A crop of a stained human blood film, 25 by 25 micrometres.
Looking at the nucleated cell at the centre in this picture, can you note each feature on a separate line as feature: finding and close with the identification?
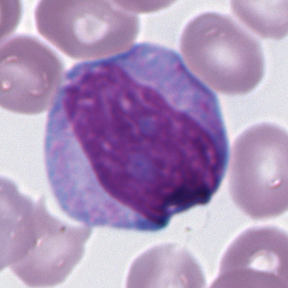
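Outline: smooth, but see how it is somewhat angular rather than evenly round
Nucleus: elongated, lying obliquely from upper left to lower right
Surface: look for the folds and creases running across the nucleus
Vacuoles: none to be found in the cytoplasm
Name: atypical promyelocyte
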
